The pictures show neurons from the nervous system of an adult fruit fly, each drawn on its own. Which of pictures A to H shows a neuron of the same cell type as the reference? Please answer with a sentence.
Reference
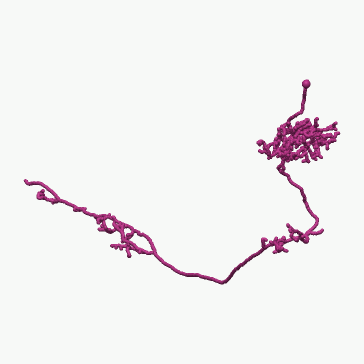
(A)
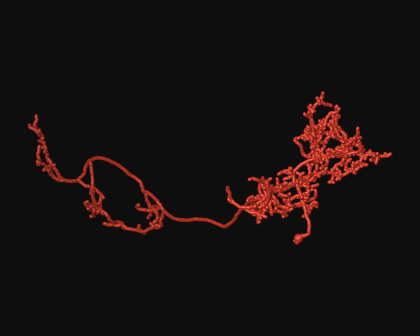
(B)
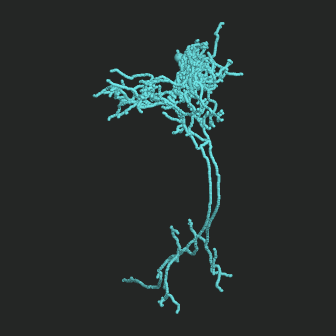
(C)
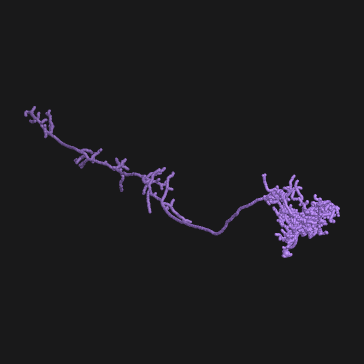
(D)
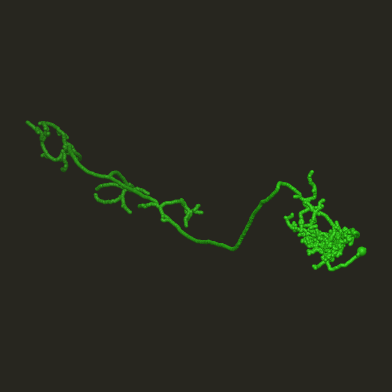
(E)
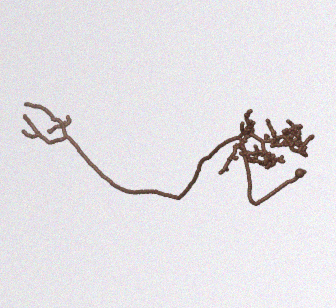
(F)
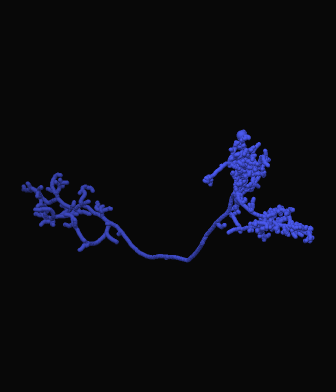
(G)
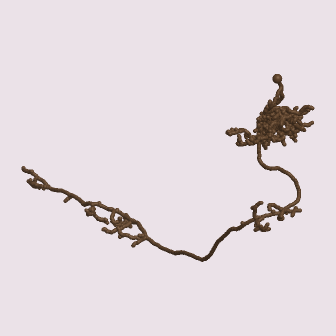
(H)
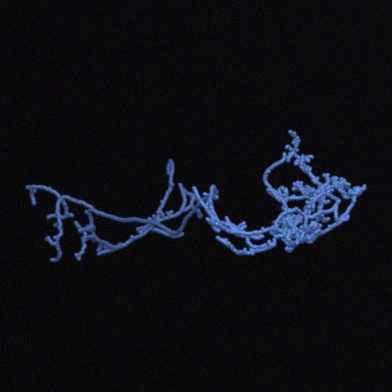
Picture G is of the same cell type.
